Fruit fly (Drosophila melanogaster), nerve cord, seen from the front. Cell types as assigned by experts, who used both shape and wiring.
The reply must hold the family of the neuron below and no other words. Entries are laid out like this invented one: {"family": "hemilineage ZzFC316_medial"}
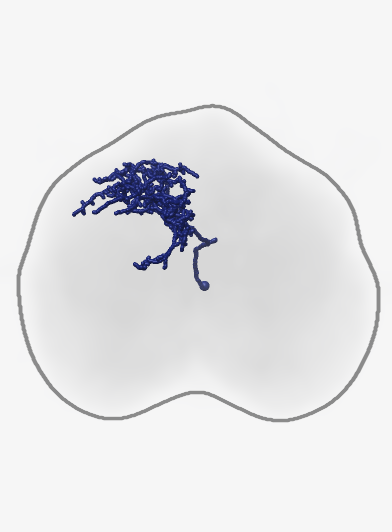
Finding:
{"family": "hemilineage 06B"}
